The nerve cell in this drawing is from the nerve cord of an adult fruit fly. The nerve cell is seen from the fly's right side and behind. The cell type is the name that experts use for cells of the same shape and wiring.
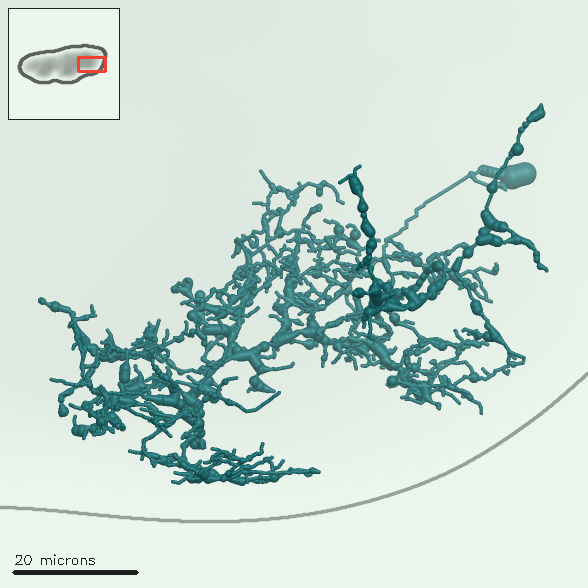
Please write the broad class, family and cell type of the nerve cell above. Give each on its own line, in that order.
nerve-cord intrinsic neuron
hemilineage 13B
IN13B025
